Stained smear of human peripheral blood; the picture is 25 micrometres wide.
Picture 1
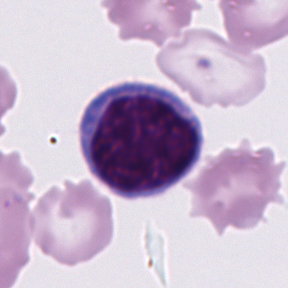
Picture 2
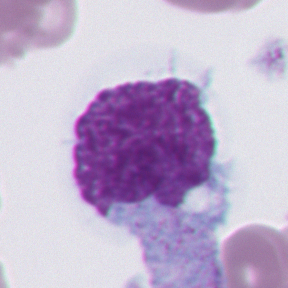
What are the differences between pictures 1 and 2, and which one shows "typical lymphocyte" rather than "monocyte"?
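Picture 1 shows a typical lymphocyte, and picture 2 shows a monocyte. The typical lymphocyte measures about 10 micrometres across and has a smooth, round outline.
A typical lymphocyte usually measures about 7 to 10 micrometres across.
Its round nucleus, about 9 micrometres across, fills about 70% of the cell's area, leaving the cytoplasm as a thin blue rim.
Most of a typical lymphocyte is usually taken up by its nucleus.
The chromatin is dark purple and coarsely clumped, and no nucleoli are visible.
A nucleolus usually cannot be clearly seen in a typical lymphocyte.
The lymphocyte's cytoplasm contains neither granules nor vacuoles. In the monocyte, the nucleus alone is about 13 micrometres across, larger than the whole lymphocyte in picture 1.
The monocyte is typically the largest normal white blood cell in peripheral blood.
Its cytoplasm reaches down as a broad tail to the bottom edge of the picture.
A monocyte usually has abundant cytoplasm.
That cytoplasm is pale greyish blue and holds fine purplish granules, unlike the granule-free cytoplasm of the lymphocyte.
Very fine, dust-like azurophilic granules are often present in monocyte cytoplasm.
Fine hair-like wisps project from the monocyte's surface, whereas the lymphocyte's outline is smooth.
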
